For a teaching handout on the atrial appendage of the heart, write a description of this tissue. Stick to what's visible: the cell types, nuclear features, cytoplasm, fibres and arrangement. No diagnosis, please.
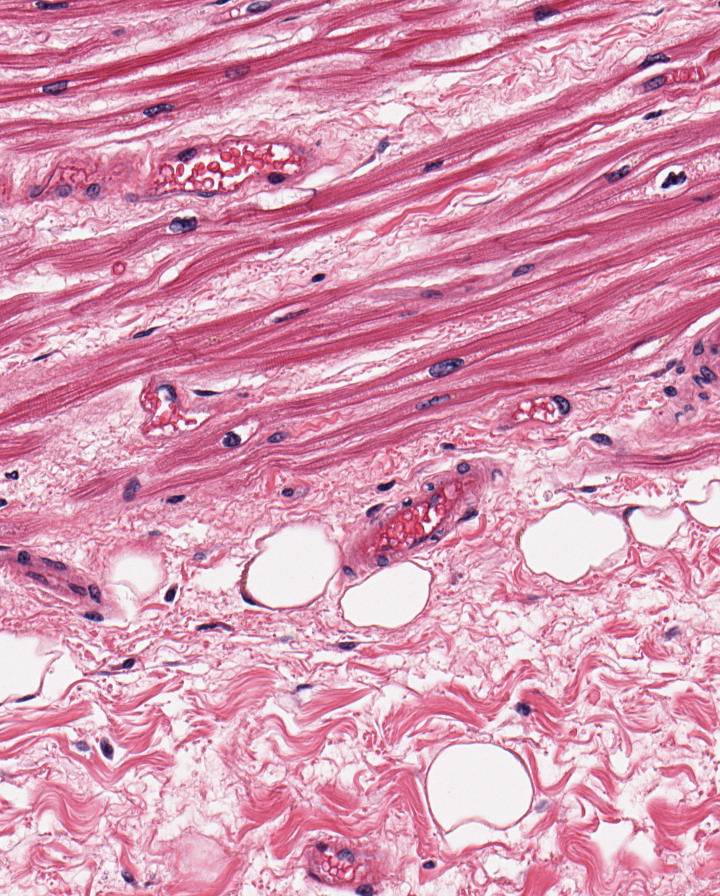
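Fine transverse cross-striations mark the muscle fibres, clearest mid-field; their sparse, dark nuclei are elongated along the fibres. Lower connective tissue: wavy pink collagen bundles, scattered small dark nuclei. A few rounded empty fat cells lie singly at the muscle's lower border and in that tissue.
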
